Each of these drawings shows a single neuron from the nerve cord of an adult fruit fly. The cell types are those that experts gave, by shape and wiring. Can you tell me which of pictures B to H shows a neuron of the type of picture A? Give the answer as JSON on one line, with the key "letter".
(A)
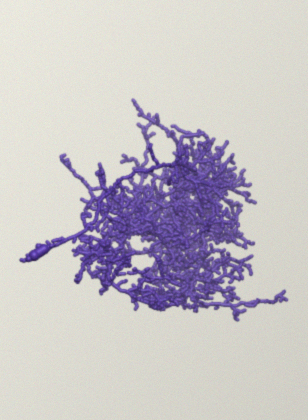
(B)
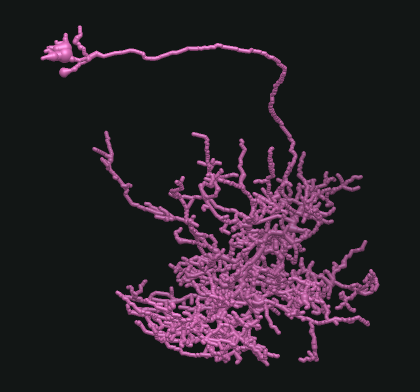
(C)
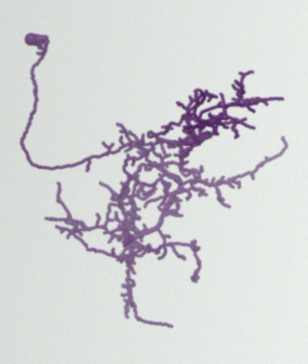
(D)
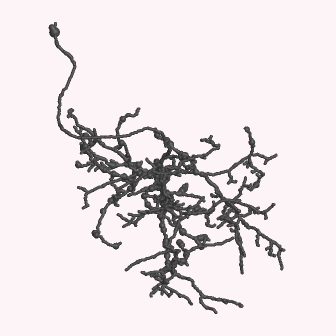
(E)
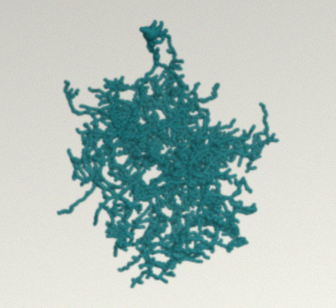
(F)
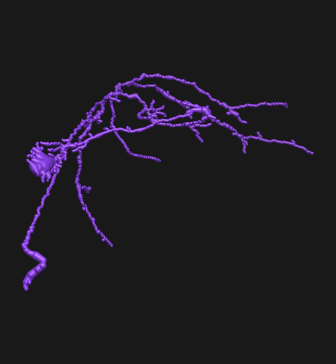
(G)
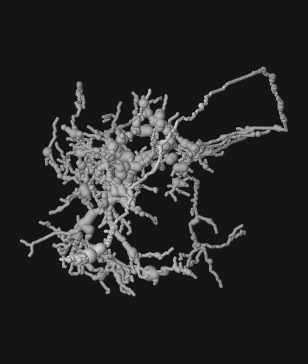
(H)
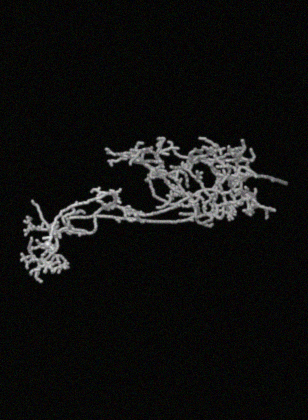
{"letter": "E"}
